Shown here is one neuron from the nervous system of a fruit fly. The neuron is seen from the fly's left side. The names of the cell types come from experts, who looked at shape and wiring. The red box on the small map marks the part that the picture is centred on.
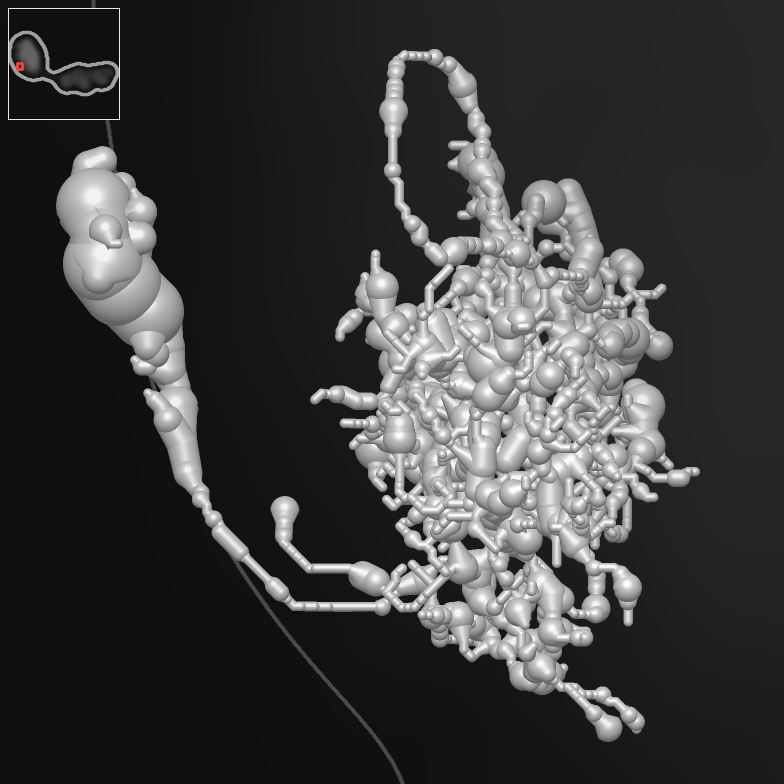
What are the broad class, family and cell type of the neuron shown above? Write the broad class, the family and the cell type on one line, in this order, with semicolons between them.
central-brain intrinsic neuron; hemilineage TRdm; GNG039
